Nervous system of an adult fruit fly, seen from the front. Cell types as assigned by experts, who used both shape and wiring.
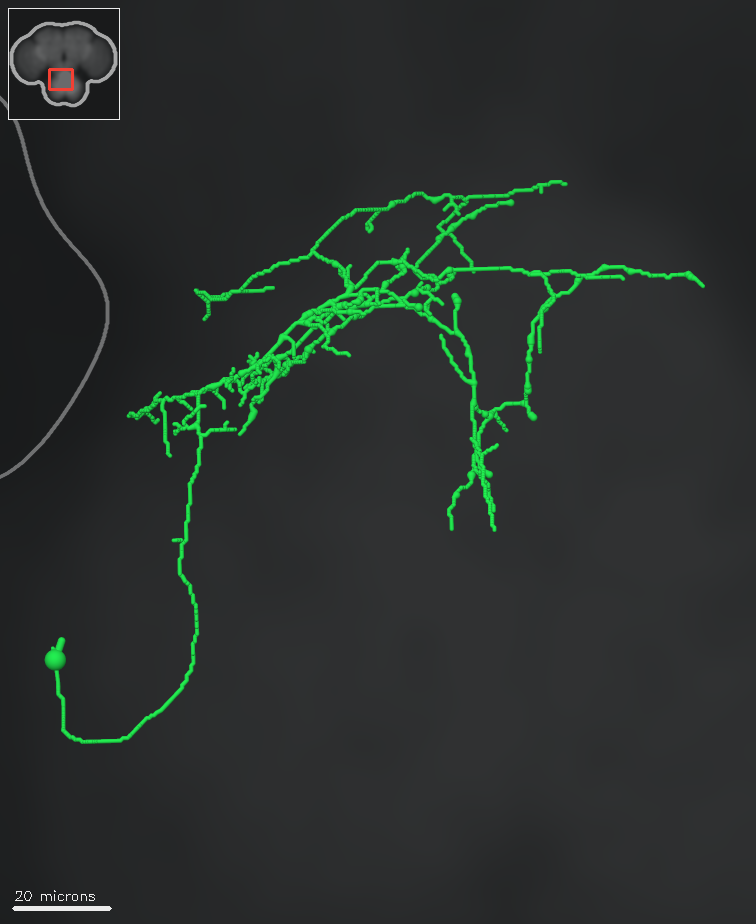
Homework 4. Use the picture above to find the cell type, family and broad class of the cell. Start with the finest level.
IN03B054; hemilineage 03B; nerve-cord intrinsic neuron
